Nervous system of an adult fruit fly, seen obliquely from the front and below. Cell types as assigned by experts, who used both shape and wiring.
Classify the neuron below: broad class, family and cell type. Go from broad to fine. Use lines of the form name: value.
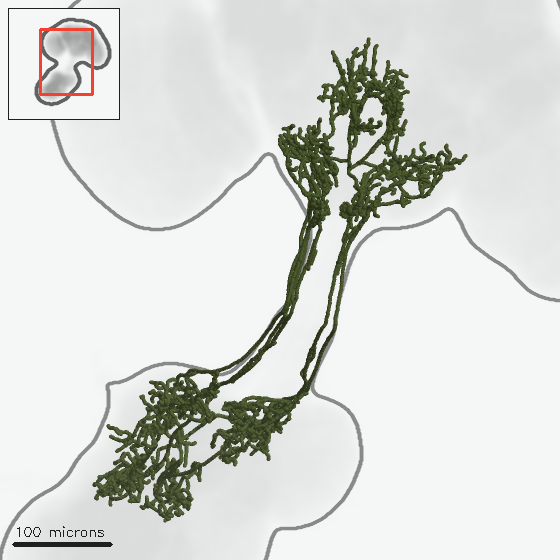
broad class: descending neuron
family: hemilineage LB0_posterior
cell type: DNge152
